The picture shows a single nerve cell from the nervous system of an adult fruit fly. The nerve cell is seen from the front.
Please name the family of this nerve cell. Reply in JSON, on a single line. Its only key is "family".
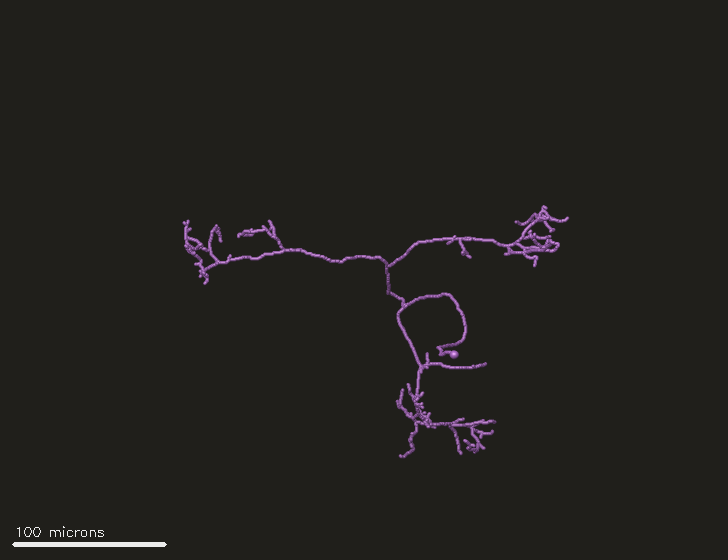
{"family": "hemilineage PSa1"}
